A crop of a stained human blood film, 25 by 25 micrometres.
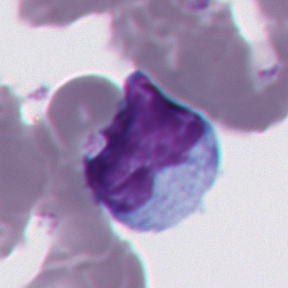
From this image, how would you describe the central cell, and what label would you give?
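Nucleus occupies most of the cell, positioned toward the upper left. Deep purple staining; folds or creases cross its surface. Cytoplasm forms a crescent along the lower right, pale greyish blue and finely mottled. Typical lymphocyte.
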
